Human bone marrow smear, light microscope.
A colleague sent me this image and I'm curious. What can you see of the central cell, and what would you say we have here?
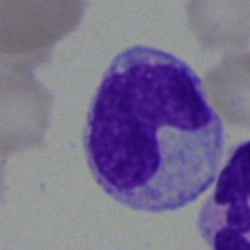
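See how the nucleus has a deep indentation on its right side? That makes it kidney-shaped, with no nucleoli visible. Most of the cytoplasm sits at the lower right, tucked into that indentation, without any coarse dark granules. It's a band neutrophil.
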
